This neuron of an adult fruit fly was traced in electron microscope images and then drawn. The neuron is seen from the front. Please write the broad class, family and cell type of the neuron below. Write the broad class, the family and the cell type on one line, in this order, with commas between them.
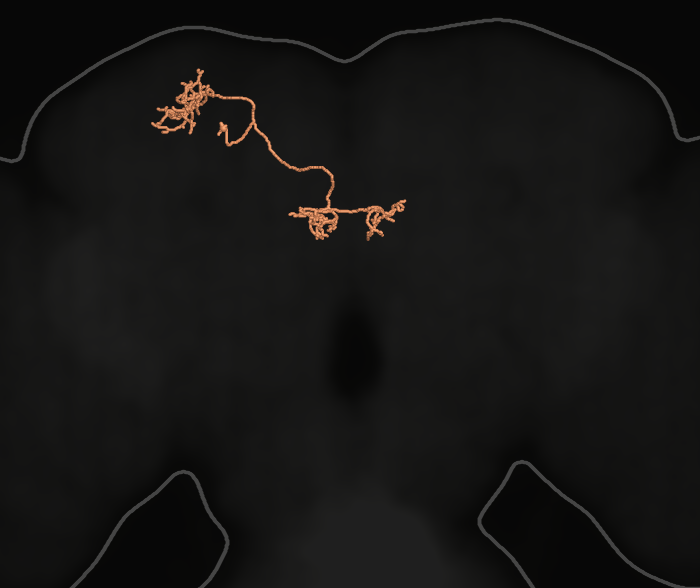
central-brain intrinsic neuron, class DAN, PAM04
